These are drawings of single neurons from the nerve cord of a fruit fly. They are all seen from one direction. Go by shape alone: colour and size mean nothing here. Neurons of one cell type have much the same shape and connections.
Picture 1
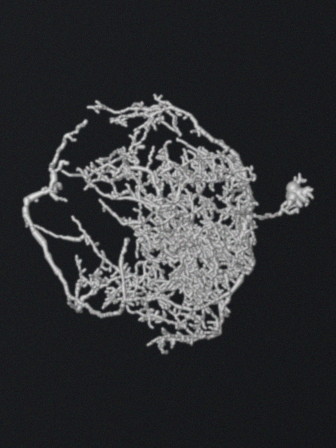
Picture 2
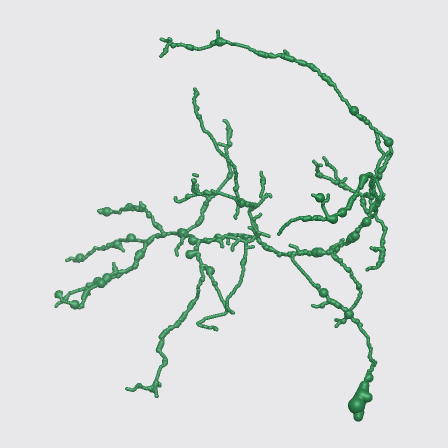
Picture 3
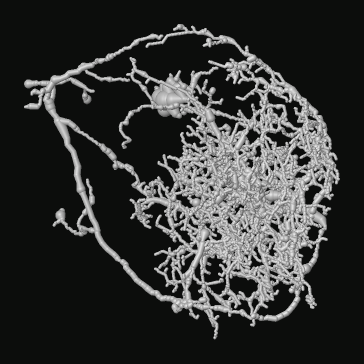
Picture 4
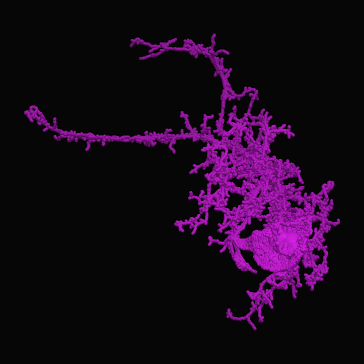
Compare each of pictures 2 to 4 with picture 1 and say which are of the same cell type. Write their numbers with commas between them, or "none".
3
